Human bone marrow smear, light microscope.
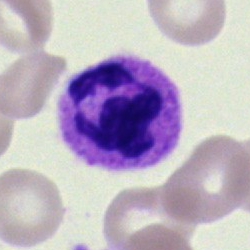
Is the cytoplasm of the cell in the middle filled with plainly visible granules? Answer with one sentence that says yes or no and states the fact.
Yes, there is a large number of visible granules in the cell's cytoplasm.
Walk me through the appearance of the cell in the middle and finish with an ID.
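Let me see: the outline is roughly round. The chromatin looks dark purple and coarsely clumped, and I can't make out any nucleoli in the nucleus. Nor do I find any vacuoles in the cytoplasm. This is a segmented neutrophil.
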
